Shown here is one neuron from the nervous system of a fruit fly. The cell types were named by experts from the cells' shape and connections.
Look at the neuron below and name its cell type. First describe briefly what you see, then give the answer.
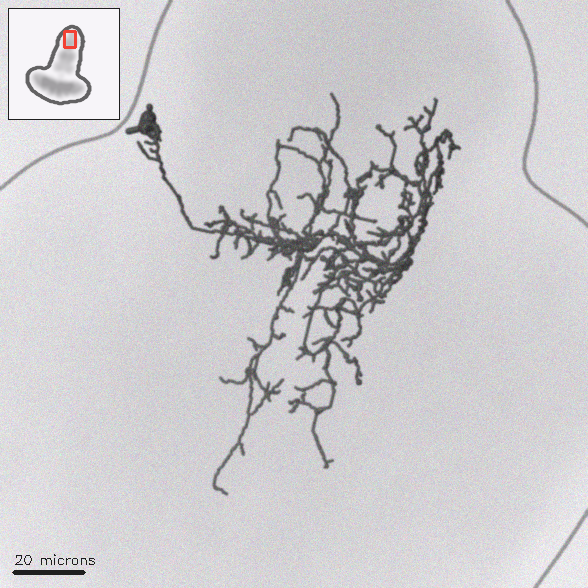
By the scale bar it is about 120 microns tall in this view. As drawn here it is about as wide as it is tall. It is a nerve-cord intrinsic neuron. Its cell type is INXXX364.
